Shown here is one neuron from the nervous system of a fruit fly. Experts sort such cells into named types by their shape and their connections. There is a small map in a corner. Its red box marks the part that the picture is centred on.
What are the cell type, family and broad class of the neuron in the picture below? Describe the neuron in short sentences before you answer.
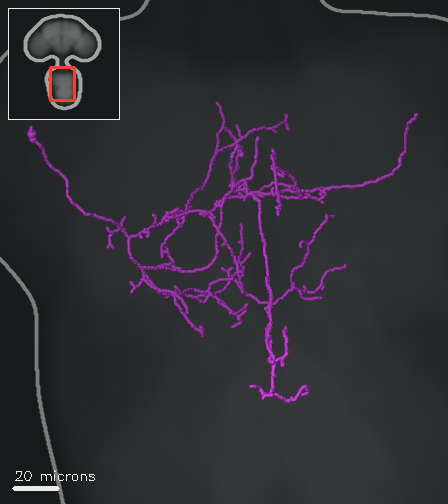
The cell body can be seen at the upper left of the picture. From left to right in the picture it spans about 180 microns. Dozens of branch ends can be seen. It is of cell type IN17A094. Its family is hemilineage 17A. This is a nerve-cord intrinsic neuron.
